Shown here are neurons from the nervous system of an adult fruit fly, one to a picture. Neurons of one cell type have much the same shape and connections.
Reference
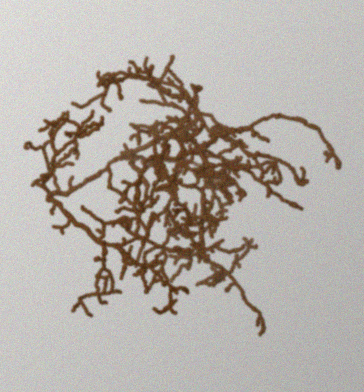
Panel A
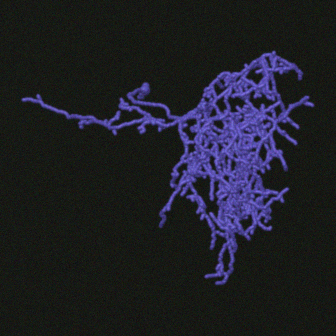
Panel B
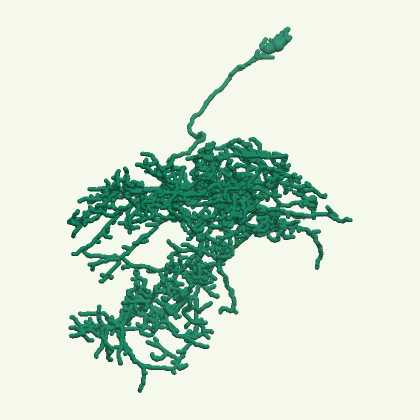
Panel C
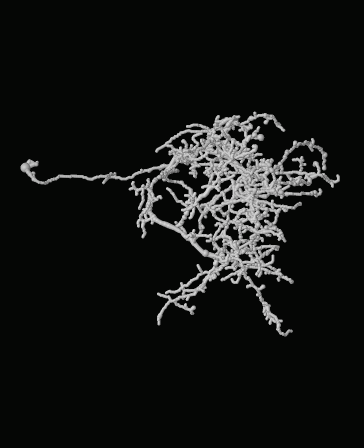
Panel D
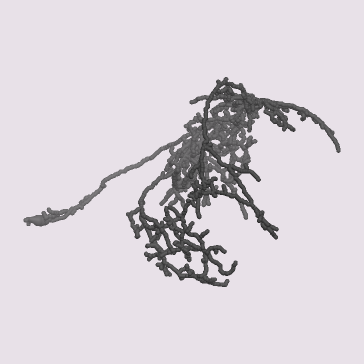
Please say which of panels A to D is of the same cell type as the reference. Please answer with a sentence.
Panel C shows a neuron of the same cell type.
